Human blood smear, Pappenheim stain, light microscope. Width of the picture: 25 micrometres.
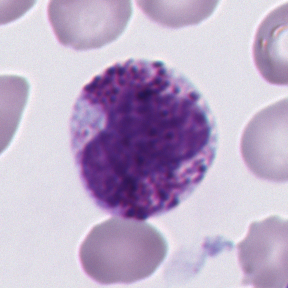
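Basophil, stained peripheral blood smear, central nucleated cell. Many coarse dark purple granules, over the nucleus as well as in the cytoplasm. Nucleus occupies most of the cell; indentation on its left side. About 13 micrometres across.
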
